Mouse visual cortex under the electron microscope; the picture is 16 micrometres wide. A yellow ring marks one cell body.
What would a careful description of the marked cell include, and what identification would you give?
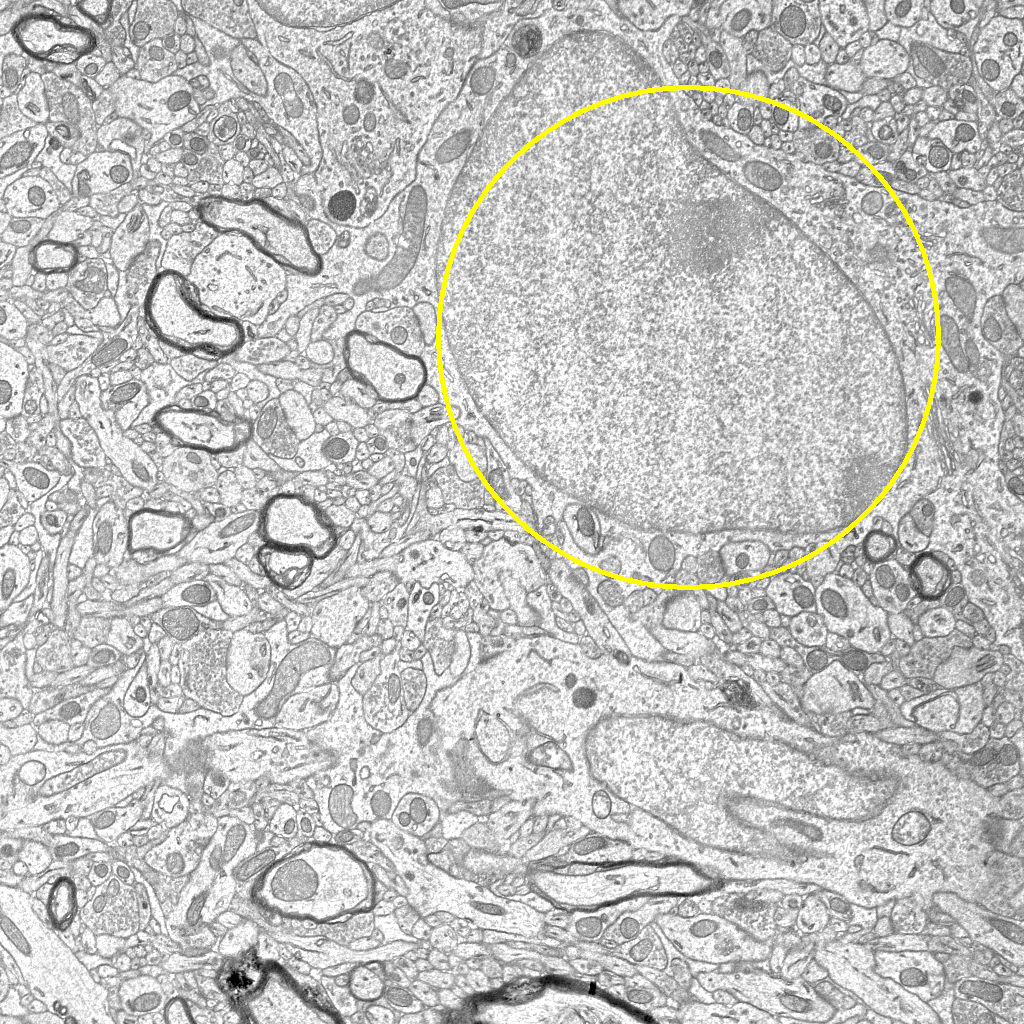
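Here the nucleus is a large oval that narrows toward its upper left end. Its envelope is smooth, without deep infoldings. Pale, finely dispersed chromatin fills it, and no thick dark band runs along the envelope. In the upper middle lies a faint, diffuse darker patch rather than a sharply bounded dense nucleolus. This marked cell is an astrocyte.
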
